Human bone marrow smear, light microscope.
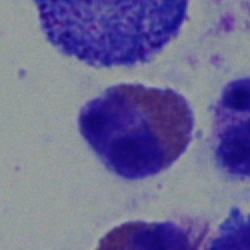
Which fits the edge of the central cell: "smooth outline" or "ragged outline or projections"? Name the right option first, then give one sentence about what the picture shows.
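Smooth outline. The cell outline is rounded with a smooth edge and tapers slightly toward the bottom.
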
